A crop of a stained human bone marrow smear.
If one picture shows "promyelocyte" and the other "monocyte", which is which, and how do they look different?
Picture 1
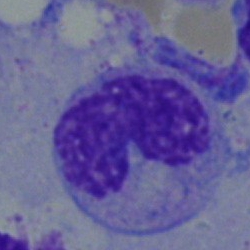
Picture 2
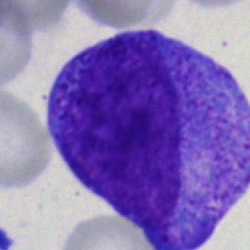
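Of the two, picture 1 shows a monocyte and picture 2 a promyelocyte. The monocyte has a round, smooth outline and a kidney-shaped nucleus with a deep notch on its lower right side.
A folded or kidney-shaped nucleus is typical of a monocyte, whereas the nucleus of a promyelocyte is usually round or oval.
The chromatin is coarse and clumped, with small pale gaps between the clumps. Its cytoplasm is pale grey-blue and lies mostly below and to the right of the nucleus, filling the notch; no distinct granules can be seen in it.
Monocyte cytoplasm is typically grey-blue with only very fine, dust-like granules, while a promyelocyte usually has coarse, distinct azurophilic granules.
In the promyelocyte, the nucleus stains dark purple and fills the left and central part of the cell, so the cytoplasm lies mainly on the right. That cytoplasm has a paler area beside the nucleus and shows no vacuoles. Pale grey red cells lie around the cell at the edges of the picture.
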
